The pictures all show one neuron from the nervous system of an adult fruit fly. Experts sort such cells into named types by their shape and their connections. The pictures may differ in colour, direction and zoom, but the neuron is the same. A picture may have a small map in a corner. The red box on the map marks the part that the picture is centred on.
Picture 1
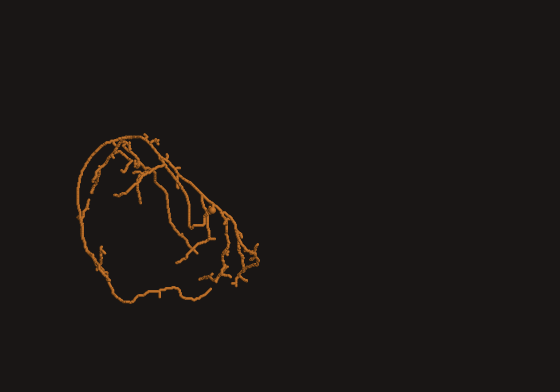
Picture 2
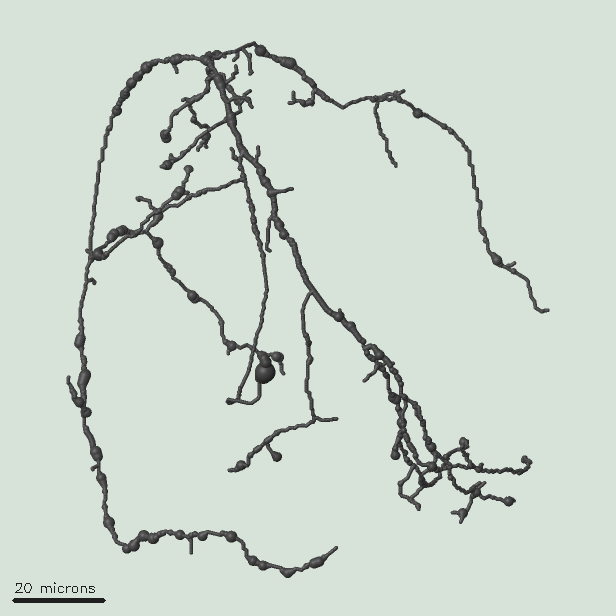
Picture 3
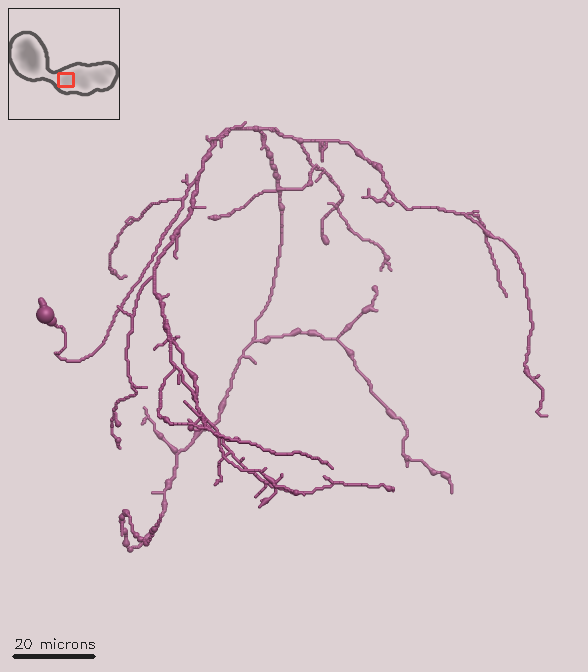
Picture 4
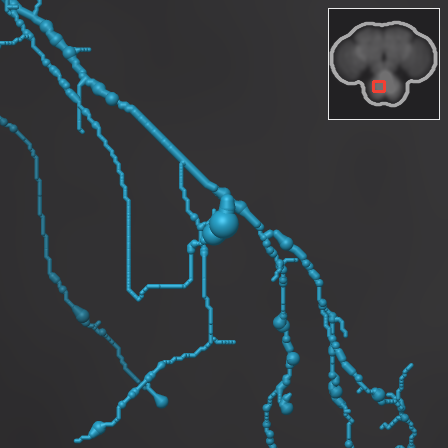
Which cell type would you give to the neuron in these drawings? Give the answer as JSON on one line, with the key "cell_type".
{"cell_type": "IN08A025"}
